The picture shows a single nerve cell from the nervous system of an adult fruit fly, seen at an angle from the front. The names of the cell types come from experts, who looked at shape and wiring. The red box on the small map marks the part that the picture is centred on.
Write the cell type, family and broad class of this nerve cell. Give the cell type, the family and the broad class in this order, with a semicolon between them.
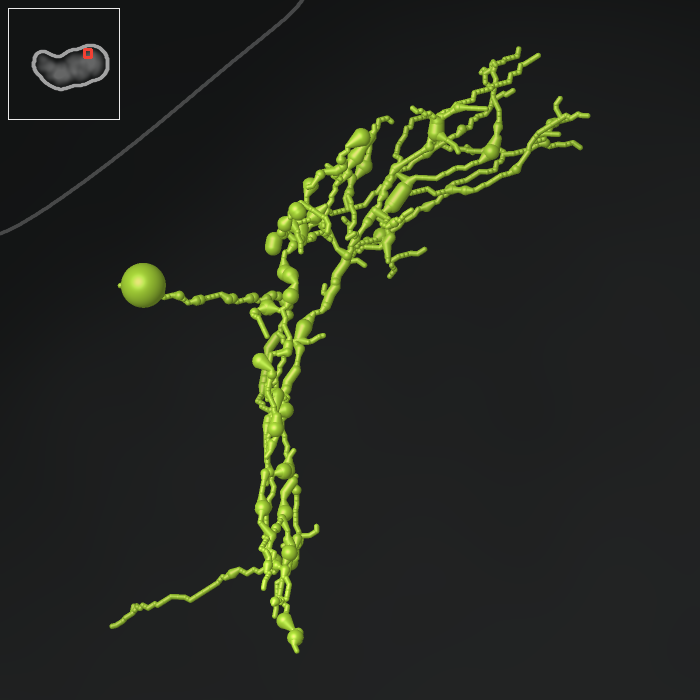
CB2517; hemilineage SLPpm2; central-brain intrinsic neuron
